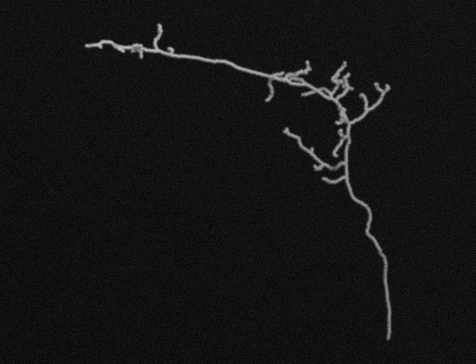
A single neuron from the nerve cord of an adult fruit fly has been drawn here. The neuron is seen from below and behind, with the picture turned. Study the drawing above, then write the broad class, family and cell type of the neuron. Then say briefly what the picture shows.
Its broad class is sensory neuron entering the nerve cord. The name of its family is class mechanosensory proprioceptive. It is of cell type SNpp30. No cell body is drawn. In this view it is about as wide as it is tall.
